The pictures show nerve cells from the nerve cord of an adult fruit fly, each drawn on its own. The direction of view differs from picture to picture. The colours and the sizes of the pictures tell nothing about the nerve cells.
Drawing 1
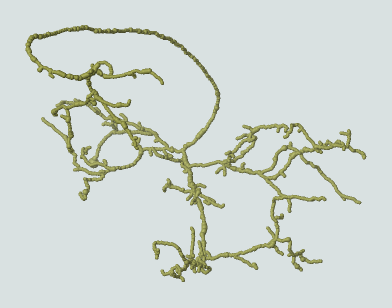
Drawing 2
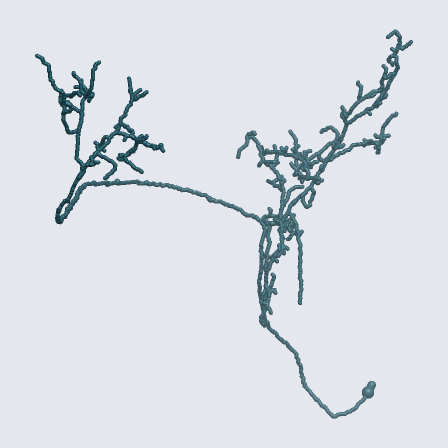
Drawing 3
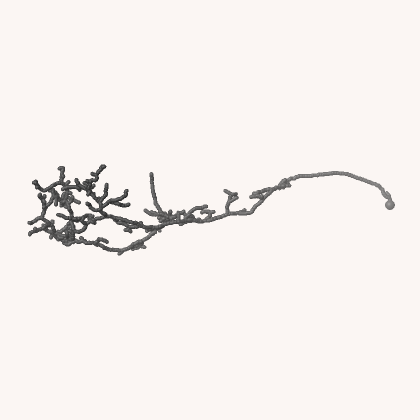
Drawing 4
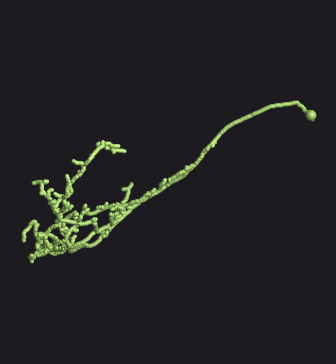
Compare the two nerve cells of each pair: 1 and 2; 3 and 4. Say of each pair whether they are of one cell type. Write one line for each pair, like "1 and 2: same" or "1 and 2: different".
1 and 2: same
3 and 4: same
